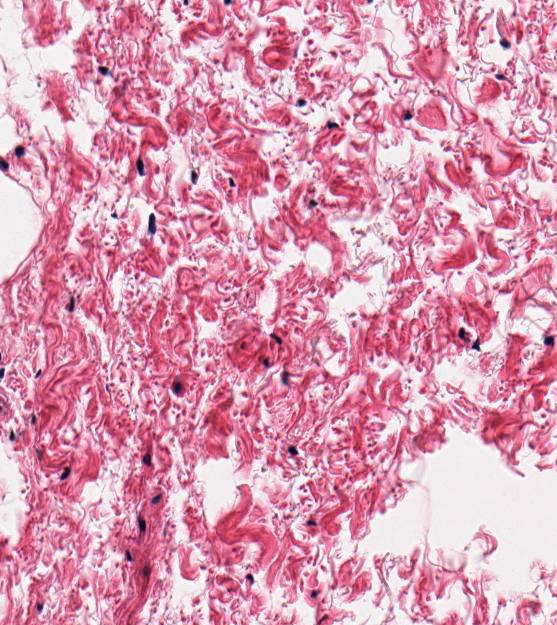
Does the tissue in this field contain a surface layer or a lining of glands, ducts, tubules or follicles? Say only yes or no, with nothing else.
No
